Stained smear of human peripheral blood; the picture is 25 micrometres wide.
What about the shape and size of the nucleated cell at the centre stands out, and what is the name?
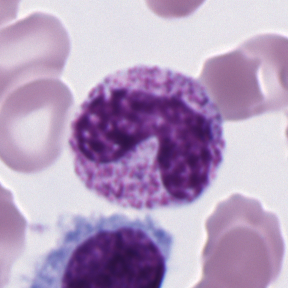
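You've got a nucleus that's a single curved band, not split into separate lobes, with its inner curve opening toward the bottom of the picture. The chromatin is dark purple and coarsely clumped, and the cytoplasm is pale pinkish rather than blue. The cell's about 13 micrometres across. It's a band neutrophil.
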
